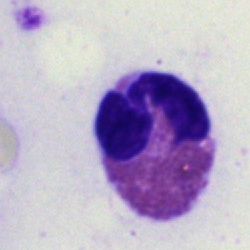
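Eosinophil in the centre of a stained bone marrow smear. Its nucleus is divided into two main lobes and lies across the upper part of the cell. The pinkish-purple cytoplasm is densely packed with granules.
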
